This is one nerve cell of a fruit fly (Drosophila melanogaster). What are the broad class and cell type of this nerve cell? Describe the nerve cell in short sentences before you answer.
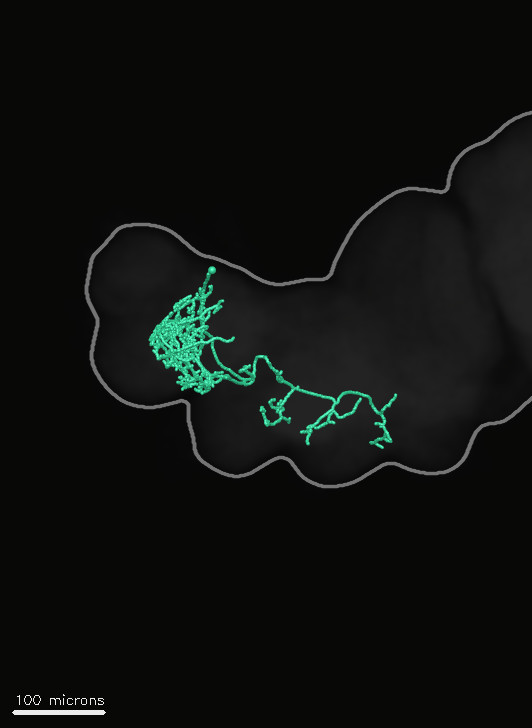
From left to right in the picture it spans about 300 microns. In this view it is wider than it is tall. Its broad class is nerve-cord intrinsic neuron. Its cell type is INXXX219.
